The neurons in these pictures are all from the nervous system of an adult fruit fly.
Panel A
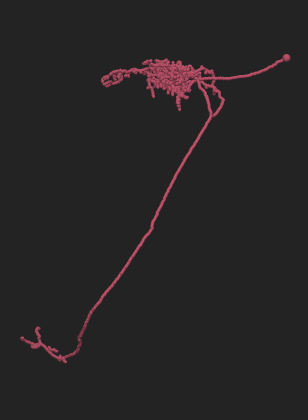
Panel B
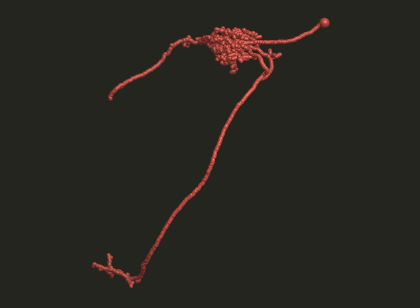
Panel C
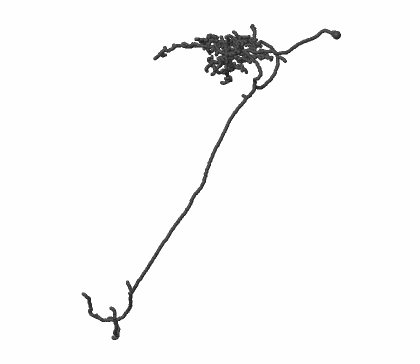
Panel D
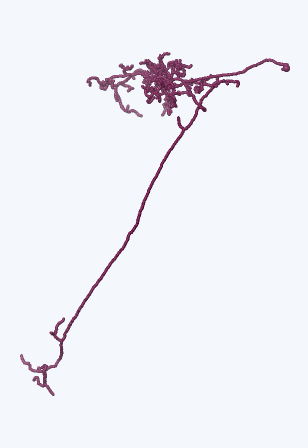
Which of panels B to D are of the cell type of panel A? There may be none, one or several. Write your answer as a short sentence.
Panel B is of the same cell type.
